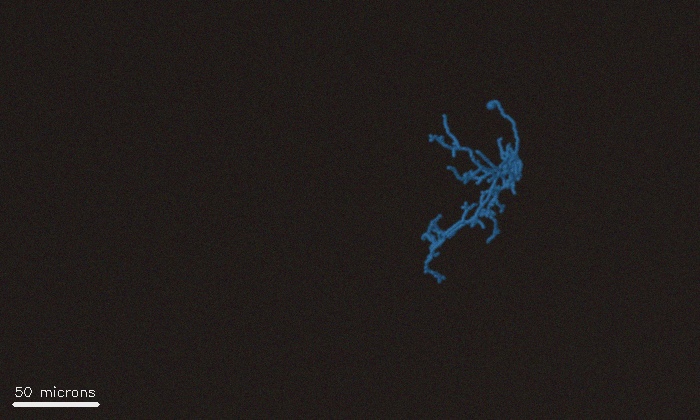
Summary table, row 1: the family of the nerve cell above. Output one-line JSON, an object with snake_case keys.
{"family": "hemilineage 09A"}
